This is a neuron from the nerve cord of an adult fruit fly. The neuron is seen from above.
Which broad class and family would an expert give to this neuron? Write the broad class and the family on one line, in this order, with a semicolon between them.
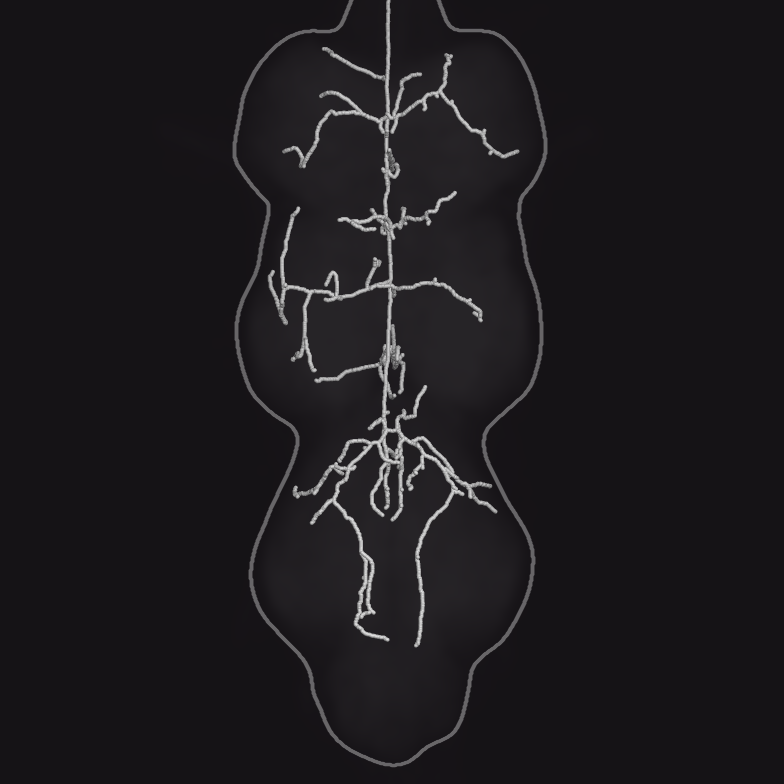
descending neuron; hemilineage SMPpv2_dorsal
